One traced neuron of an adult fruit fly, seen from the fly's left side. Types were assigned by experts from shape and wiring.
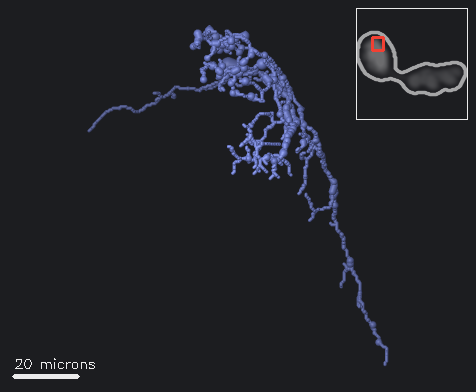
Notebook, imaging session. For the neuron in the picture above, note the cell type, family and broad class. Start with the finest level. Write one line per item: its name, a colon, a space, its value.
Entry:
cell type: CB2970
family: hemilineage LHd2
broad class: central-brain intrinsic neuron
